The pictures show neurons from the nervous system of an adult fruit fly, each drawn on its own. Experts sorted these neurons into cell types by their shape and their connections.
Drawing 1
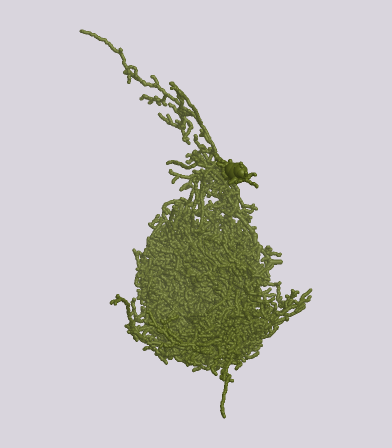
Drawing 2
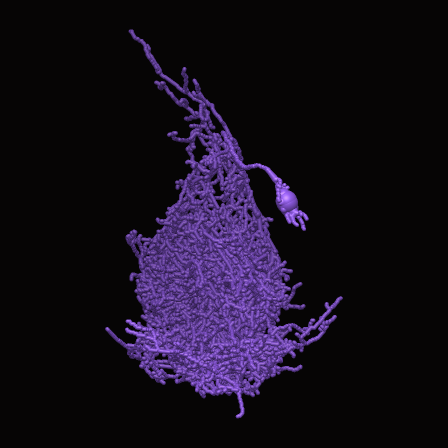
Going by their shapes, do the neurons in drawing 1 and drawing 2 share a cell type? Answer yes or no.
yes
